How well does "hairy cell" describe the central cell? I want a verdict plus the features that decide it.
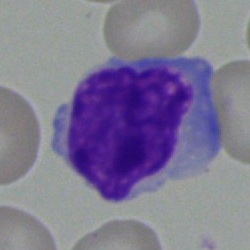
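The coarsely clumped, dark purple chromatin is what decides here.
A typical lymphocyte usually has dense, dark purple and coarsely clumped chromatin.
This cell is therefore a lymphocyte, not a hairy cell. The pale blue cytoplasm could suit either name.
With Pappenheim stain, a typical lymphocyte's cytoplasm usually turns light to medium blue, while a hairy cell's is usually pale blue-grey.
The cell also has an irregular, angular outline rather than a round one, a cytoplasmic rim widest on the right of the nucleus, and cytoplasm free of granules and vacuoles.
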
